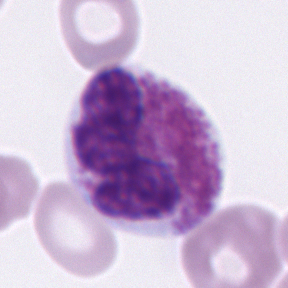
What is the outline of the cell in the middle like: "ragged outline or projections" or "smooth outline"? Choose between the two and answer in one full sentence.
The cell has an even edge, with no ragged parts or projections.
